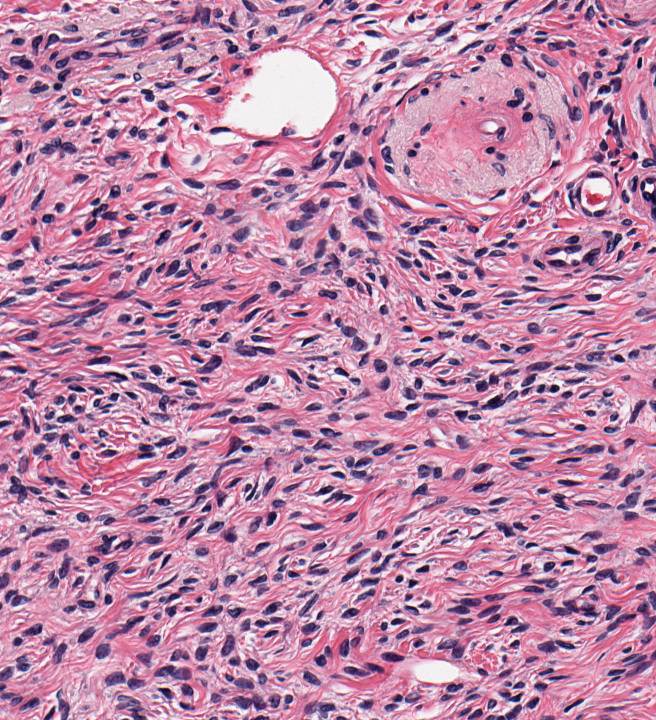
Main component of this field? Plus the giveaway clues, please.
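The answer is ovarian cortex. First, spindle cells in a collagenous background make up almost the whole field, with no epithelium. Next, they run in short, intersecting bundles without one overall direction, pink collagen fibres lying between them.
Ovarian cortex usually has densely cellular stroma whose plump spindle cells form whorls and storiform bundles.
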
